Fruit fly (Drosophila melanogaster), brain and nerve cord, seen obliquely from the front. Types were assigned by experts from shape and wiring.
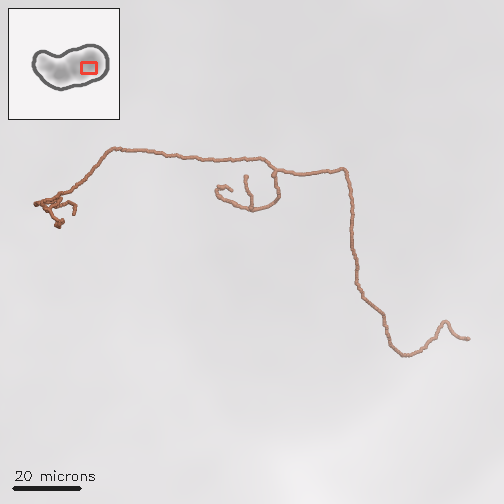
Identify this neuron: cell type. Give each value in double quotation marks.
"ORN_DM3"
